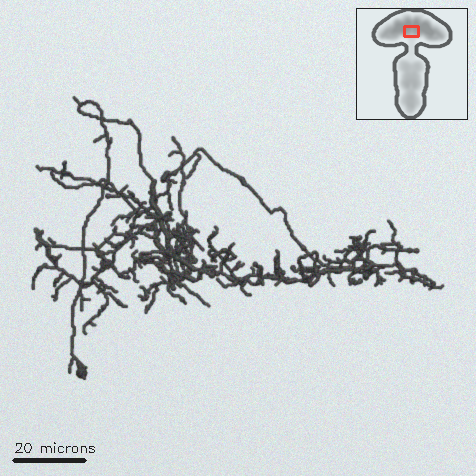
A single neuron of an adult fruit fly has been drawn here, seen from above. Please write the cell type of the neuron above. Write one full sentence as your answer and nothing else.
The type of this neuron is the cell type PS248.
